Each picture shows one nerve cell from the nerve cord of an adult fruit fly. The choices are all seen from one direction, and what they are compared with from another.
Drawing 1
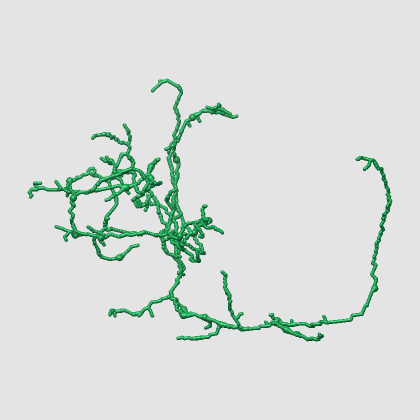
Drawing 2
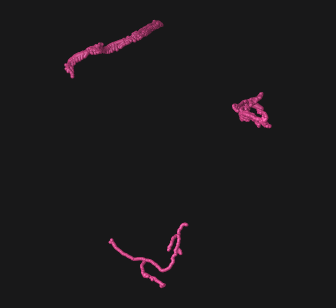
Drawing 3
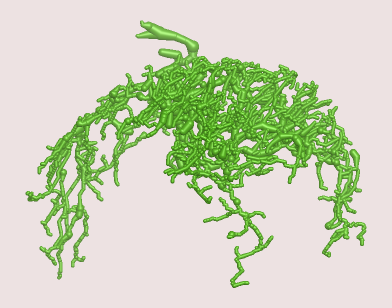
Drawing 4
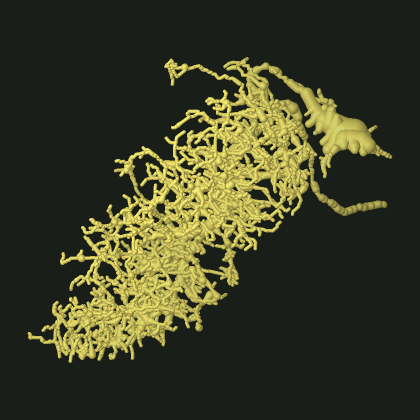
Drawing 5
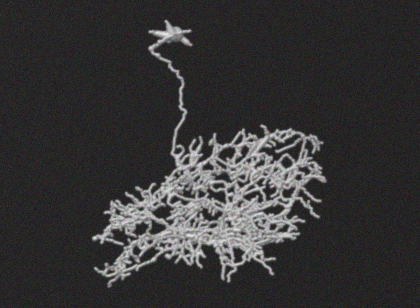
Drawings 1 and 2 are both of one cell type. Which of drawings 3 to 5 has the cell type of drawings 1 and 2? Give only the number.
3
